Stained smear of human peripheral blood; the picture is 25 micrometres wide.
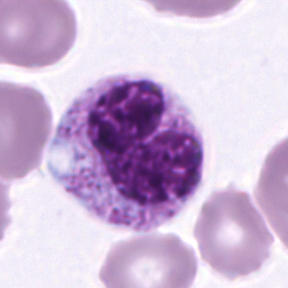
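Band neutrophil. Size: the cell is about 13 micrometres across, its nucleus about 11 by 8 micrometres. Chromatin: dark purple and coarsely clumped. Cytoplasm: pale lilac, widest on the left side of the cell, with violet granules scattered throughout. At the left edge of the cytoplasm lies a pale patch almost free of granules.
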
